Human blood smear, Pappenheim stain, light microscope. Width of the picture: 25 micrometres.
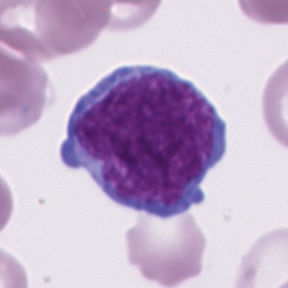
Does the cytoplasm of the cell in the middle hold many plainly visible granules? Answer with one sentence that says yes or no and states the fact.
No, the cell shows no granules in its cytoplasm.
